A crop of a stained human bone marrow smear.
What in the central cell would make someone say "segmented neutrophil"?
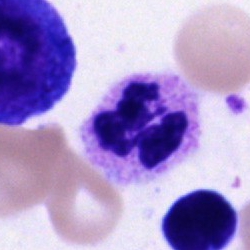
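What fits first is the nucleus, divided into several dark lobes.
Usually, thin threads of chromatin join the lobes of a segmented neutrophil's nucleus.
Beyond that, I simply note dark purple, coarsely clumped chromatin and a moderate rim of pale pinkish-lilac cytoplasm around the nucleus, filled with fine lilac granules. Nothing I see here sits against the name segmented neutrophil.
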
